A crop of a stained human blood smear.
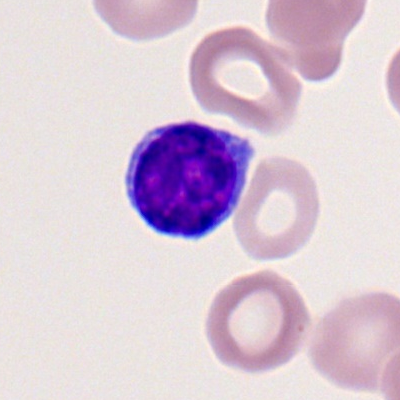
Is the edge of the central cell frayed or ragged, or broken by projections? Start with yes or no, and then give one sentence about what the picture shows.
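Yes. A small tag of cytoplasm juts out at the upper right of the cell.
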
